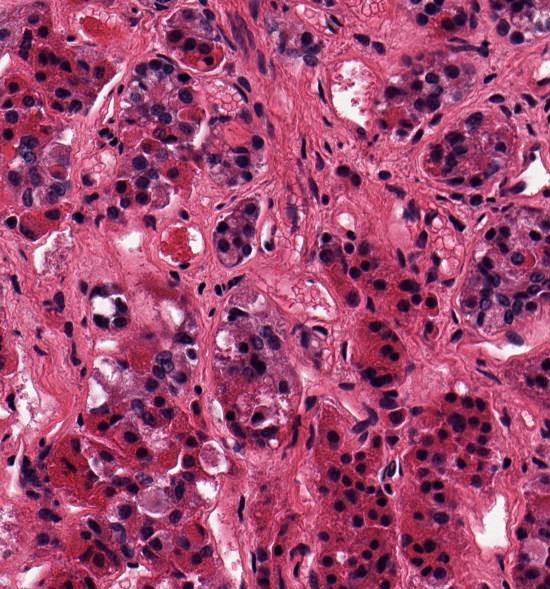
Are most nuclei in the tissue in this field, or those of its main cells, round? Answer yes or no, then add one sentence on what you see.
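Yes. The nuclei of the nest cells are round, dark and fairly uniform in size.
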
